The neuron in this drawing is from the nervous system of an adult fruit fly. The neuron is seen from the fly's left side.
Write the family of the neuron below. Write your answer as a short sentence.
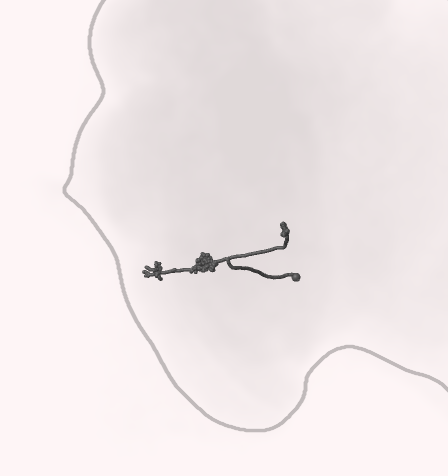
The family is T.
